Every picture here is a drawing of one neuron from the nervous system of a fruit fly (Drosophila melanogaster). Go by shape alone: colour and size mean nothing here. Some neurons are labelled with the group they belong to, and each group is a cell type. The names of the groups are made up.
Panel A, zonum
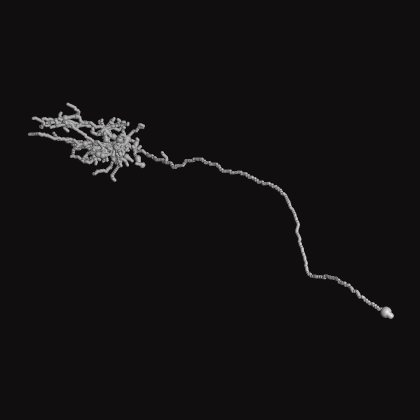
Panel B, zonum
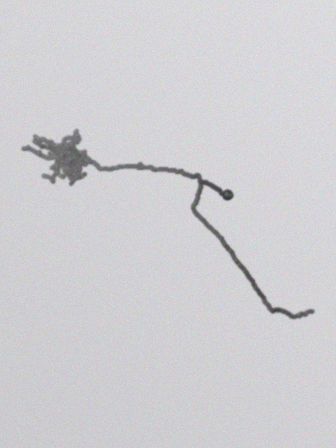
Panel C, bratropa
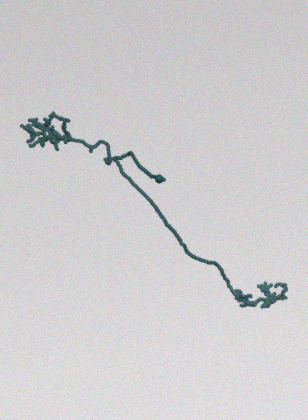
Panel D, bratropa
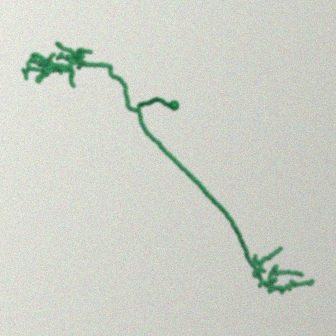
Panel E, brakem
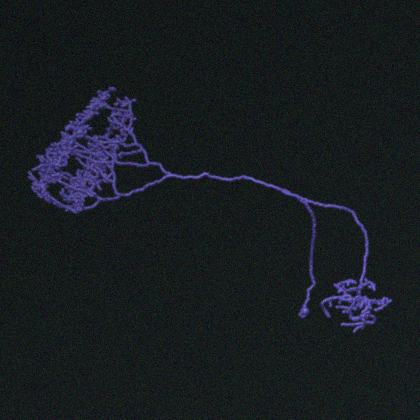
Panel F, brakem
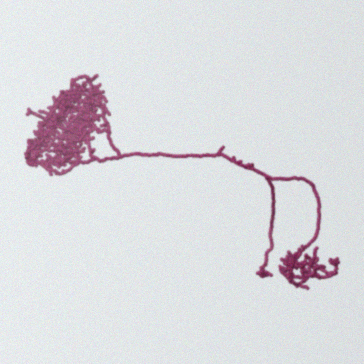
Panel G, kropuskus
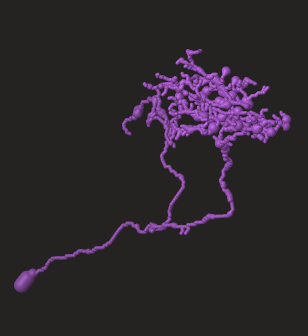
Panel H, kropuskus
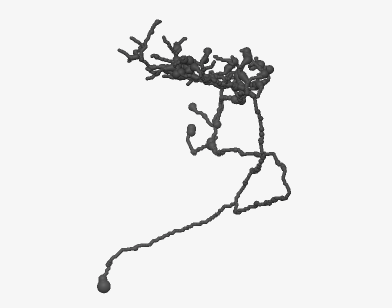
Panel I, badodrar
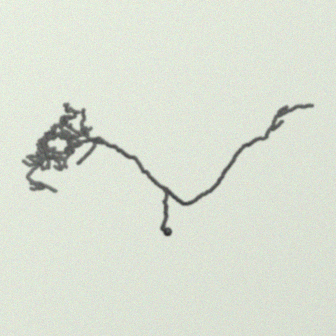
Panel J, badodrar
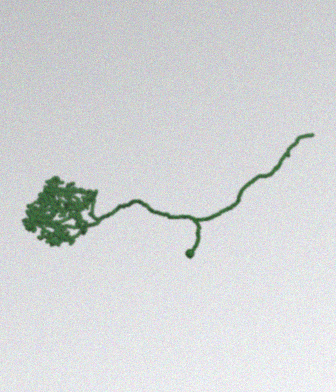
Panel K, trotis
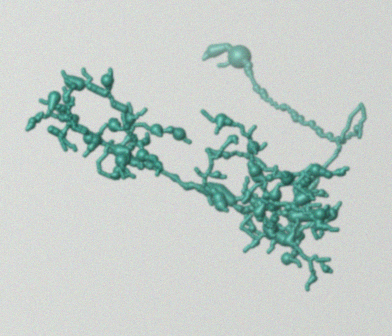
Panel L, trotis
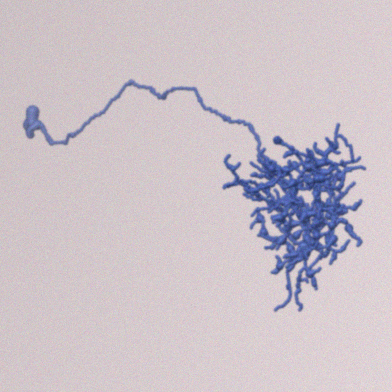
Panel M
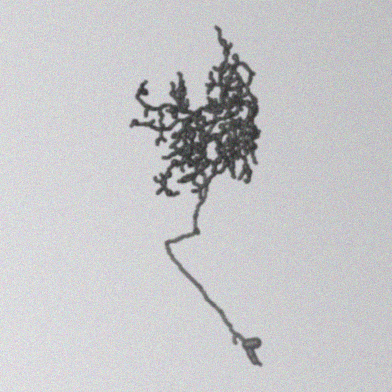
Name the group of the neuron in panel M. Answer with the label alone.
trotis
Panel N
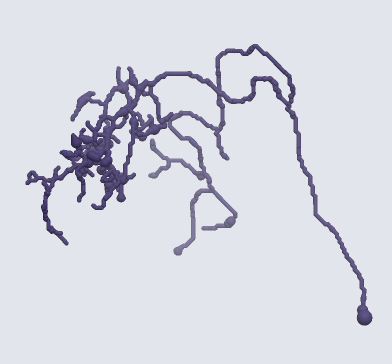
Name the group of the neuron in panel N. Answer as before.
kropuskus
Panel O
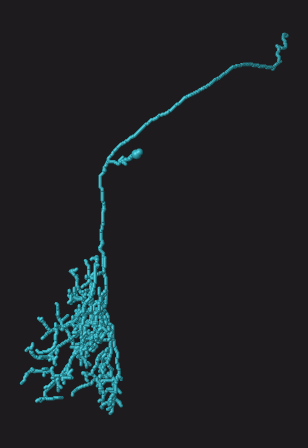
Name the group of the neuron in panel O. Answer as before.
zonum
